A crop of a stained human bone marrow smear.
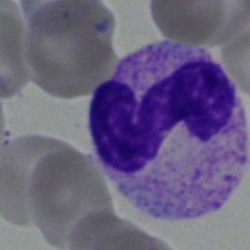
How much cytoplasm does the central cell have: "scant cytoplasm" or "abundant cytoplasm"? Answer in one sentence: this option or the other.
What surrounds the nucleus is plentiful cytoplasm.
